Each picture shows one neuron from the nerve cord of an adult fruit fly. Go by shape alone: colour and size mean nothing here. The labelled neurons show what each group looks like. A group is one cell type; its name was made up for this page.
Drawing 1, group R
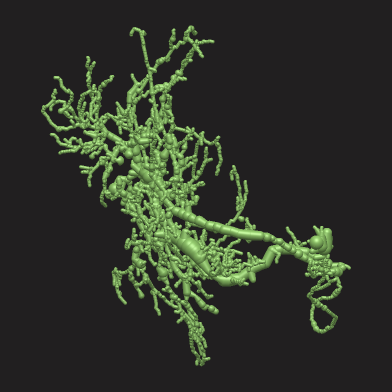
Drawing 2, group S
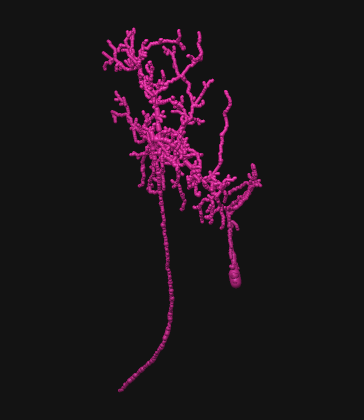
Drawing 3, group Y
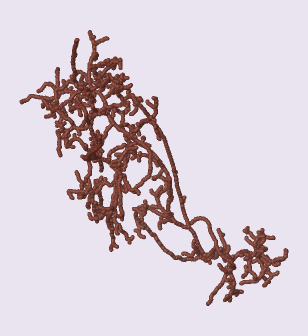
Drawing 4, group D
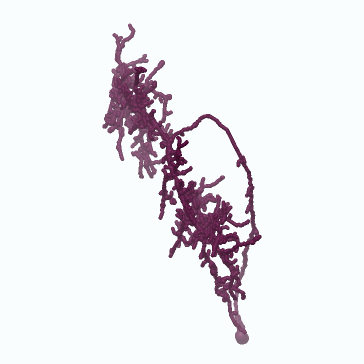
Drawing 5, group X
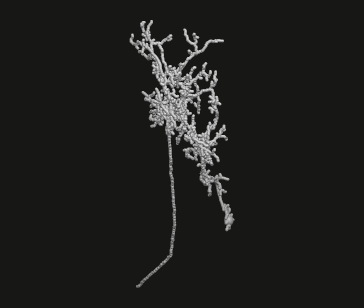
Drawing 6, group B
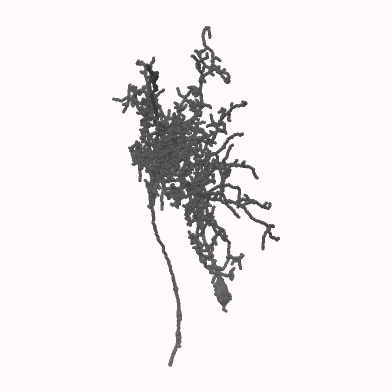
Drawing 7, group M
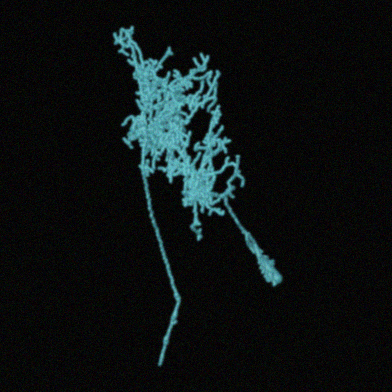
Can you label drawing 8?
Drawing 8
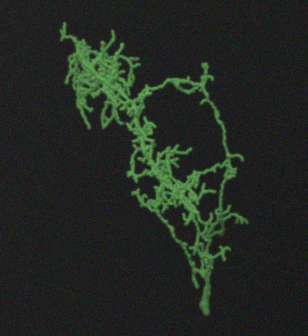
group D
